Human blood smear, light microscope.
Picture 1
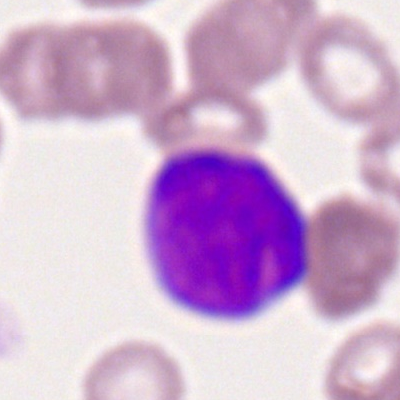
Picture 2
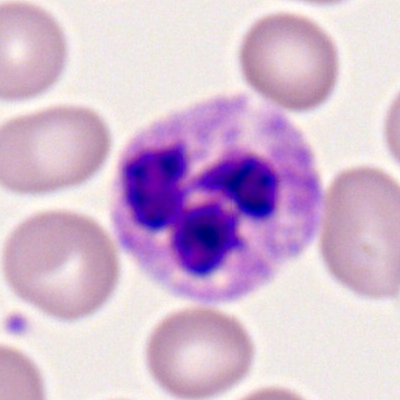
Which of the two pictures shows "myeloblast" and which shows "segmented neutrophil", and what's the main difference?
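Picture 1 shows a myeloblast; picture 2 shows a segmented neutrophil. The myeloblast has a somewhat angular outline, whereas the segmented neutrophil is roughly round and smooth in outline. In the myeloblast the nucleus takes up nearly the entire cell, and cytoplasm appears, if at all, only as a very thin rim.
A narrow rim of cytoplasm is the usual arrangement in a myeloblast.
The nucleus of the segmented neutrophil, by contrast, is split into three separate lobes lying in pale lilac-pink cytoplasm.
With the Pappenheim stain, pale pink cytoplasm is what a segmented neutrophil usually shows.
The myeloblast's chromatin is dark purple and mottled with paler pinkish patches, while the lobes of the segmented neutrophil hold dense, dark purple chromatin.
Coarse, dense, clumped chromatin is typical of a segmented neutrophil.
No nucleoli can be made out in the segmented neutrophil's nucleus.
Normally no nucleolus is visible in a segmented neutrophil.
The two cells also differ in granules: fine, small lilac granules fill the cytoplasm of the segmented neutrophil, whereas the myeloblast shows none.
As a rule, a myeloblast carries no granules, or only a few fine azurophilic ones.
No vacuoles are seen in the myeloblast.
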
